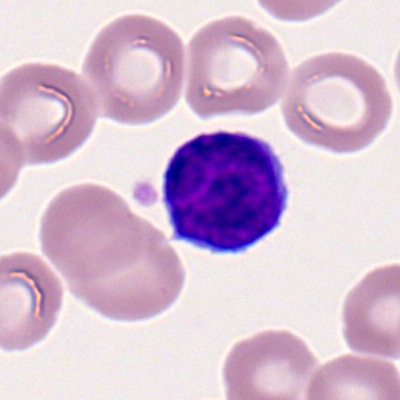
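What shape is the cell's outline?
Round.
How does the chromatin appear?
Dark purple and coarsely clumped, with no nucleoli to be seen in the nucleus.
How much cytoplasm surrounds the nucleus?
Almost none is visible.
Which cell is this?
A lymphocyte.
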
